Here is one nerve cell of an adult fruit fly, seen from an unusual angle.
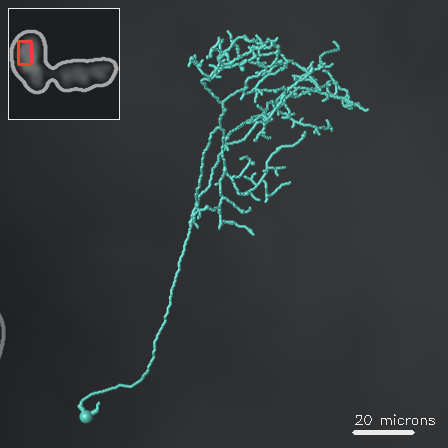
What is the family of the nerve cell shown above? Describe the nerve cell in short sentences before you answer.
The cell body can be seen at the lower left of the picture. By the scale bar it is about 130 microns tall in this view. The picture shows dozens of branch ends. Its broad class is central-brain intrinsic neuron. The family is hemilineage AOTUv4_ventral.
